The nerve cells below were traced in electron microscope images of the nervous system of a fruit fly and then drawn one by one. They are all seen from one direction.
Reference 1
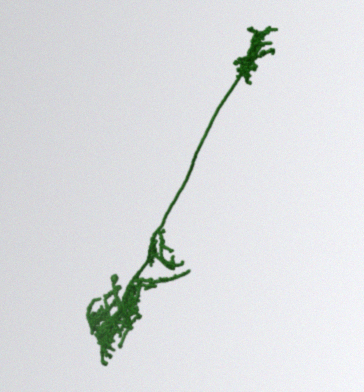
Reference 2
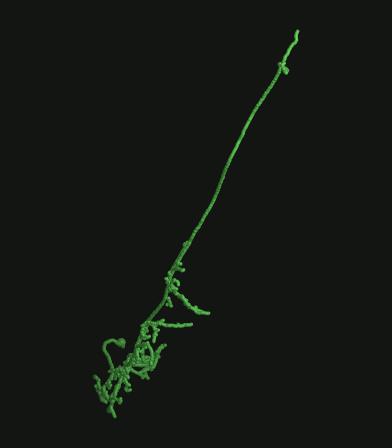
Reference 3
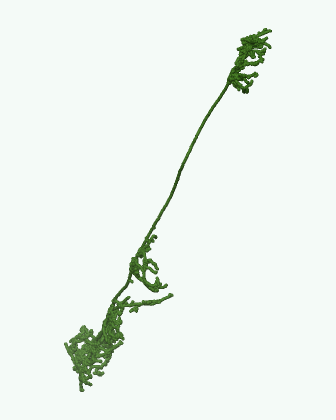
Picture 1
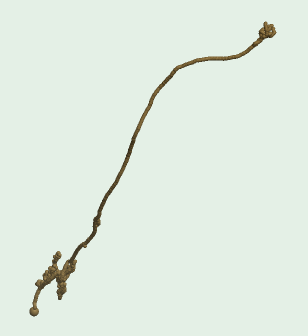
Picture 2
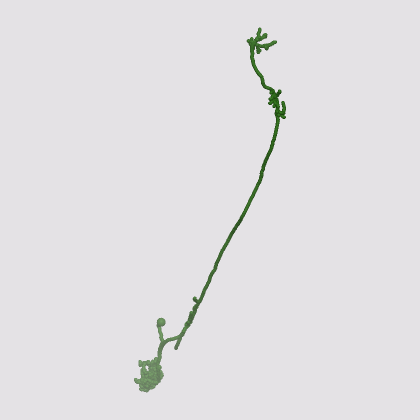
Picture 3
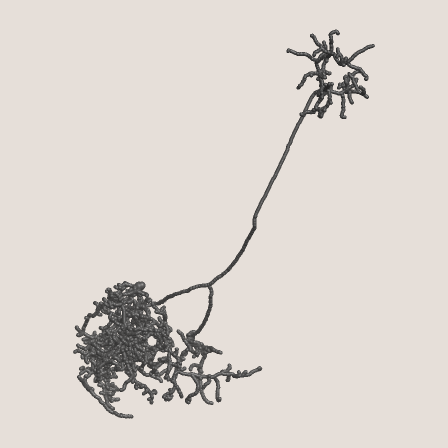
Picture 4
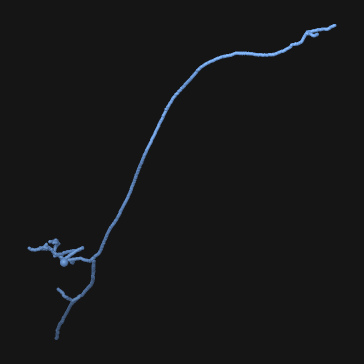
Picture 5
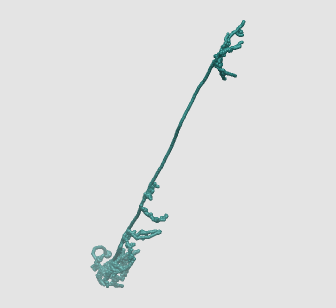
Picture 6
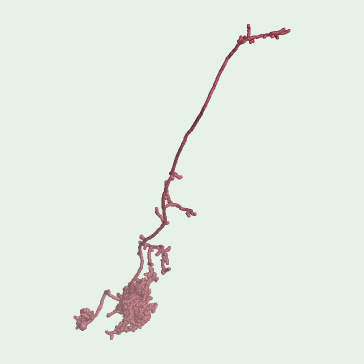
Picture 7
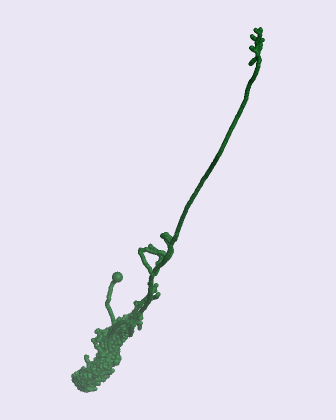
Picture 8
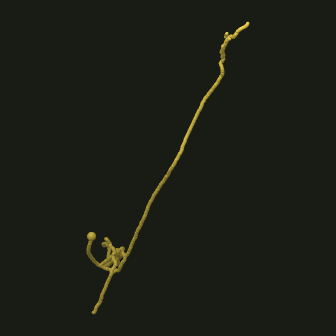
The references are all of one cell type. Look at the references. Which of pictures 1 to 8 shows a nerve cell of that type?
5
